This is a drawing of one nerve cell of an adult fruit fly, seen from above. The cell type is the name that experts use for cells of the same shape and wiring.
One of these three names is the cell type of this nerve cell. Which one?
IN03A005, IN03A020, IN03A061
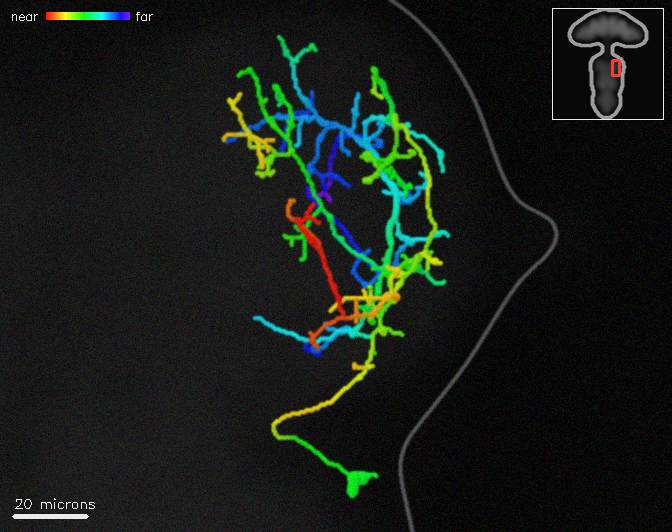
IN03A061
